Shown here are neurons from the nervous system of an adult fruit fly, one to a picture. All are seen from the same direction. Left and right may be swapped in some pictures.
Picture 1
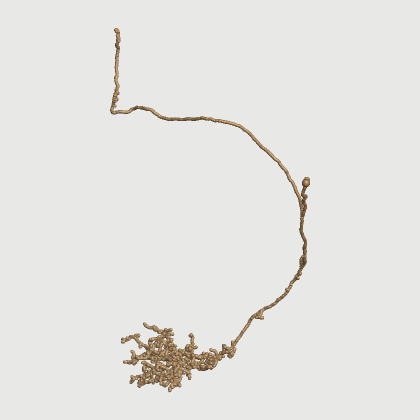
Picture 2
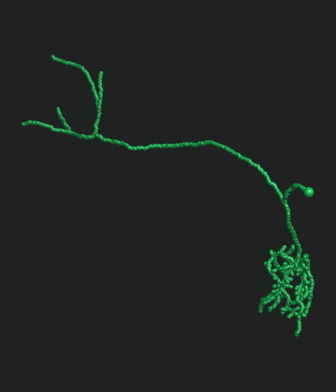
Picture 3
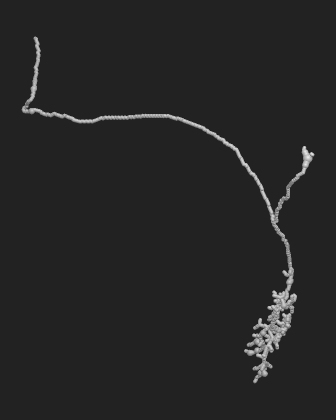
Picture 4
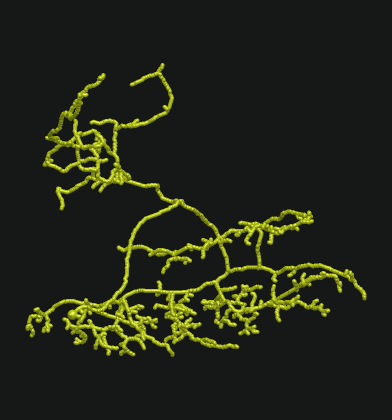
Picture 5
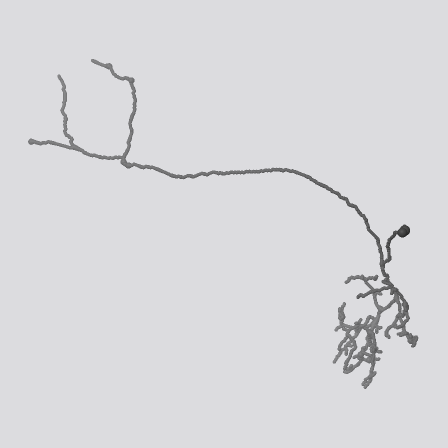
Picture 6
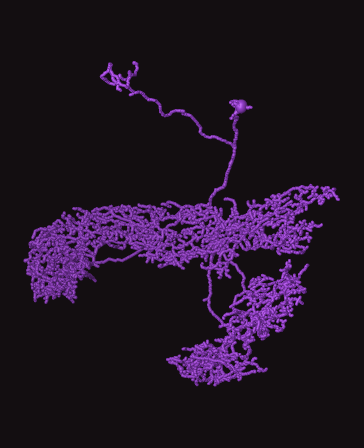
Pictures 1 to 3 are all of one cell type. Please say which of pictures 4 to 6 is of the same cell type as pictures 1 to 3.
Picture 5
